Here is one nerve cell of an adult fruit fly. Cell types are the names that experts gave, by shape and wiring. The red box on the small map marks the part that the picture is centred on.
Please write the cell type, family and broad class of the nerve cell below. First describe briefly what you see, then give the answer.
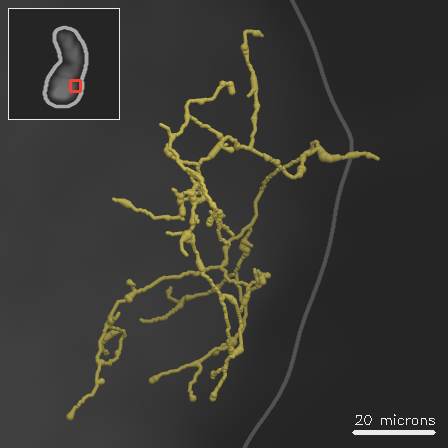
By the scale bar it is about 95 microns tall in this view. The picture shows dozens of branch ends. The cell type is GNG642. Its family is called class mechanosensory. This is a sensory neuron entering the brain.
